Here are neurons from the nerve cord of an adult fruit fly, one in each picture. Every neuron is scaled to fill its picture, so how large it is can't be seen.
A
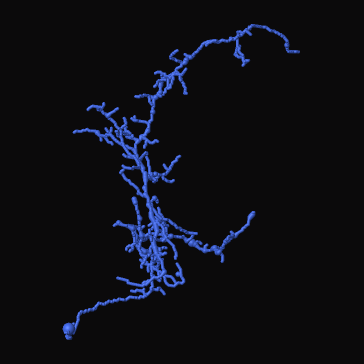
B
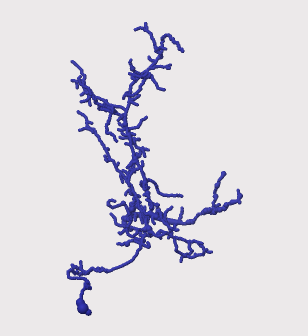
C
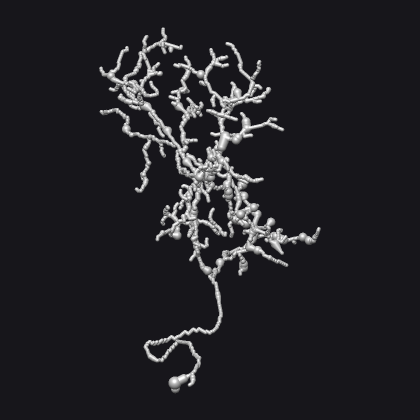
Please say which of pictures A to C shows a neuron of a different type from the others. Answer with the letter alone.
C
